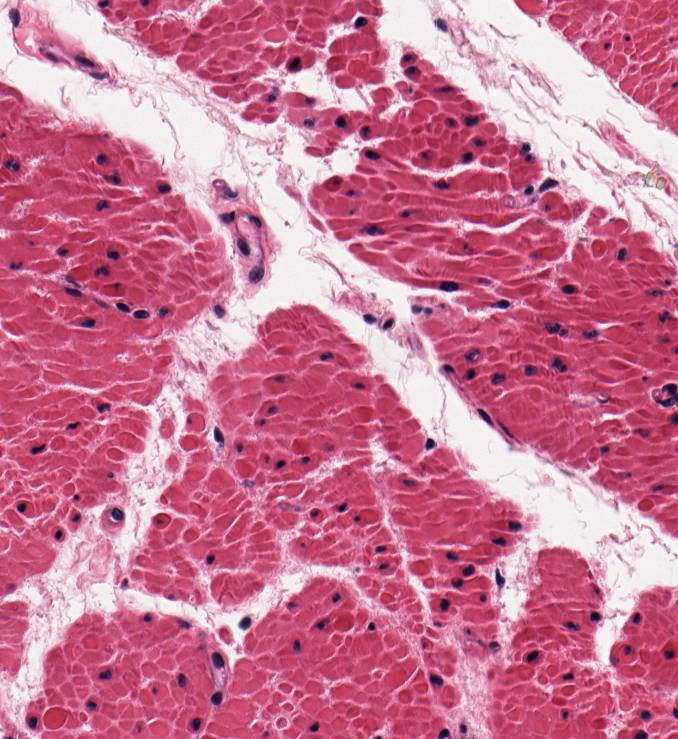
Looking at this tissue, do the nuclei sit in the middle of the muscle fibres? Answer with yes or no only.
Yes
